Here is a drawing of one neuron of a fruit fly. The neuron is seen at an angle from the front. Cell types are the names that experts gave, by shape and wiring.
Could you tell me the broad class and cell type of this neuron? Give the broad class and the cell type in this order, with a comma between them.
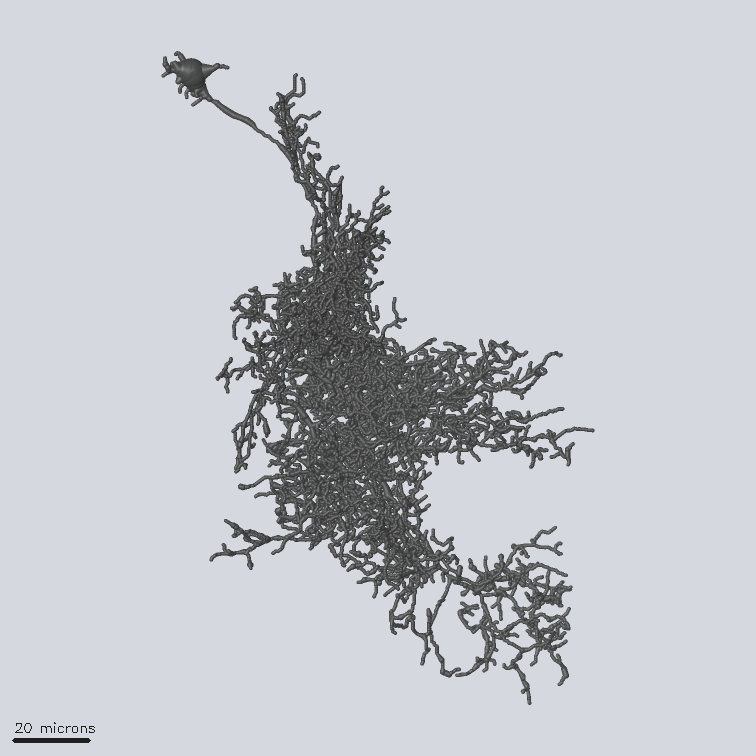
central-brain intrinsic neuron, AVLP086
